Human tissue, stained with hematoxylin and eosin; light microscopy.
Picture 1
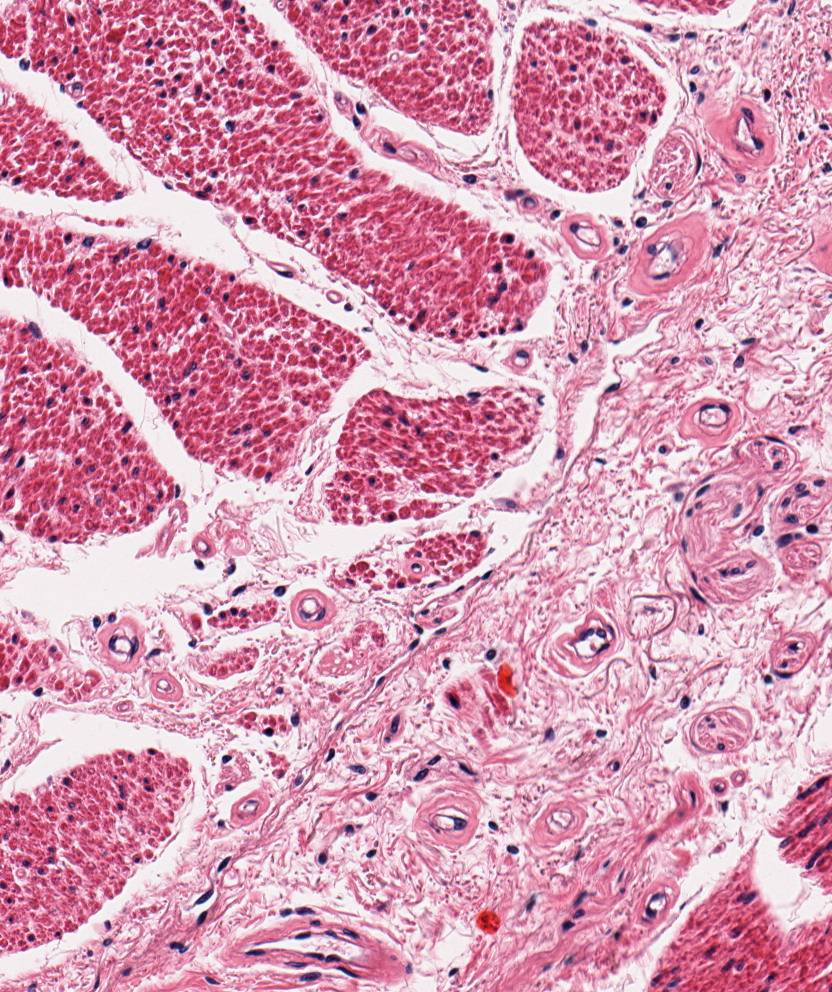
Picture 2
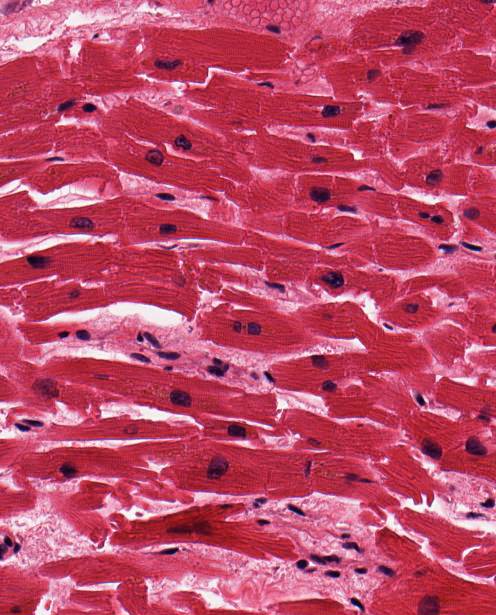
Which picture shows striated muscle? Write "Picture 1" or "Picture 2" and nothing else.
Picture 2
